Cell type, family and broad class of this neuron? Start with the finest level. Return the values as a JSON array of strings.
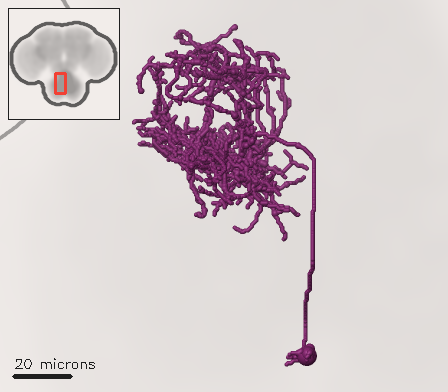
["IN02A013", "hemilineage 02A", "nerve-cord intrinsic neuron"]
